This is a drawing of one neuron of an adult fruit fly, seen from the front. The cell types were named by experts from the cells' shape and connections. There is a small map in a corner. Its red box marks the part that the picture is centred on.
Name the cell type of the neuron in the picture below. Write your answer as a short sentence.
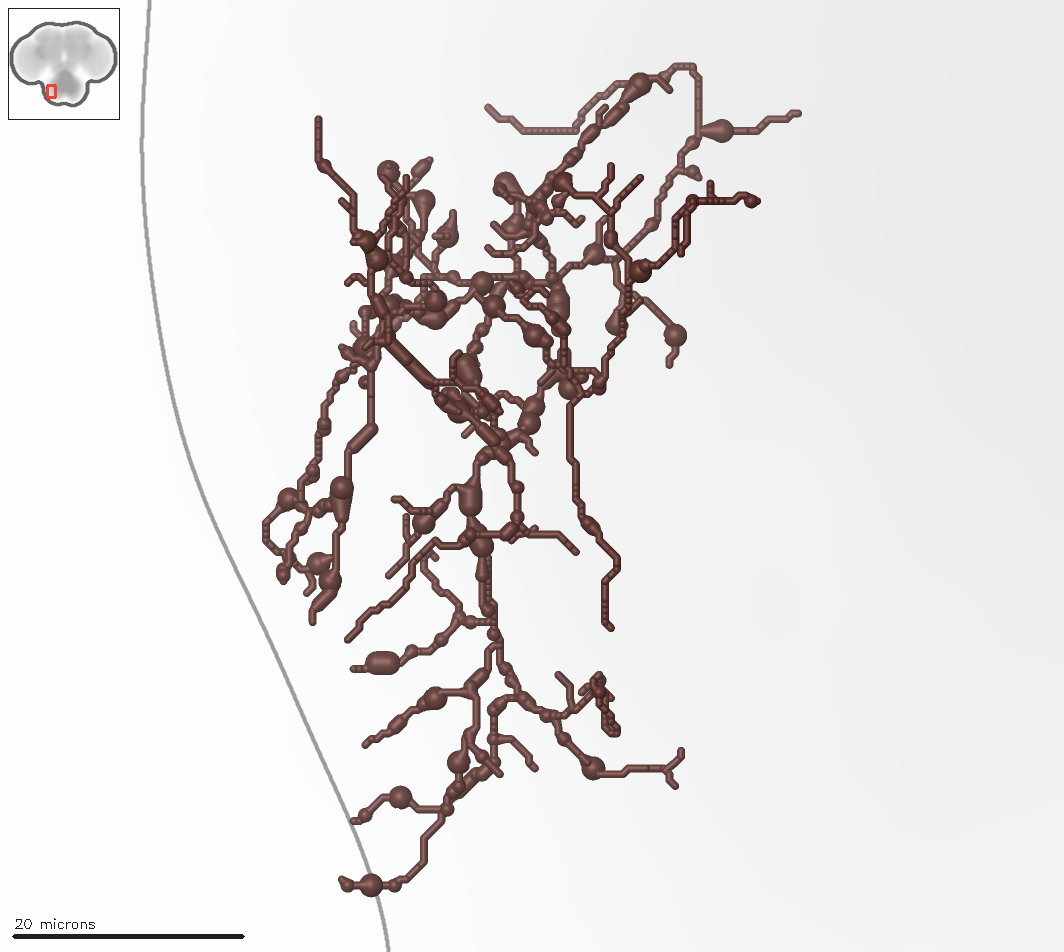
The cell type is IN21A081.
